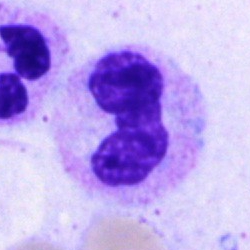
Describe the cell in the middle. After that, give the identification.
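Look first at the nucleus: its indentation faces the left side of the cell. Its chromatin is dark purple and coarsely clumped. Around it, the cytoplasm is plentiful and pale pink. Within that pink you can just make out fine, faint granules. You are looking at a band neutrophil.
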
